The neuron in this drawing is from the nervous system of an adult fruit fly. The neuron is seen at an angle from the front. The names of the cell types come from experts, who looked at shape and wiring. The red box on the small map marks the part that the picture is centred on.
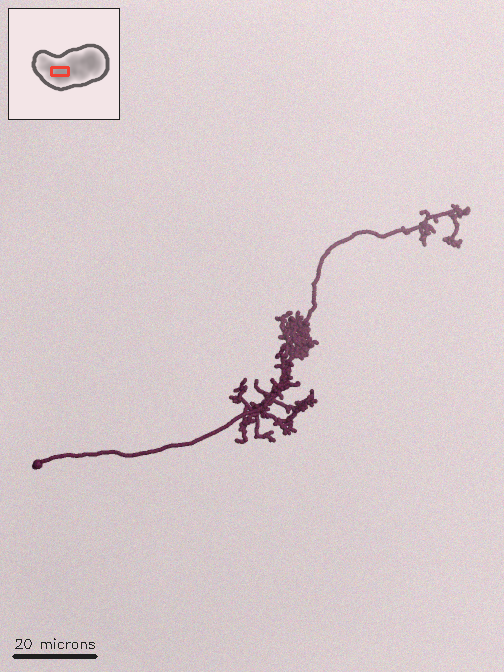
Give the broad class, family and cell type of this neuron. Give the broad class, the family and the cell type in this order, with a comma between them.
optic-lobe intrinsic neuron, Tm, Tm6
